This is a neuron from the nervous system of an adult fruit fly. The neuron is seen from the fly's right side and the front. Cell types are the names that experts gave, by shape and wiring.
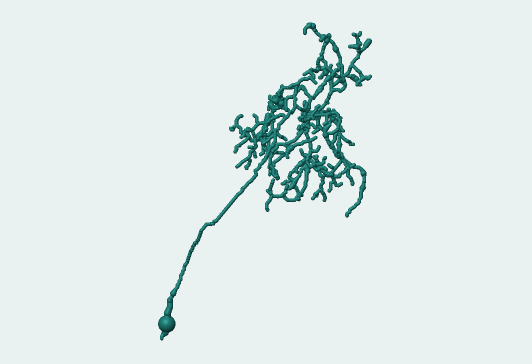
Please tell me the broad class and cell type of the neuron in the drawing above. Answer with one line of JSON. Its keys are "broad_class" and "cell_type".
{"broad_class": "central-brain intrinsic neuron", "cell_type": "CB1207_a"}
